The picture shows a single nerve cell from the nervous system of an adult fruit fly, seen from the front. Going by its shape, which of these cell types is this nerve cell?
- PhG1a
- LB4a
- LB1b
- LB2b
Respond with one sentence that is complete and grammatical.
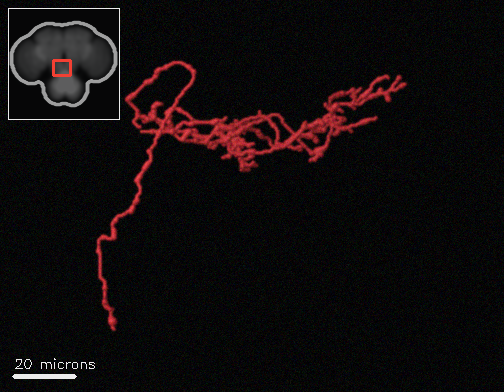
The nerve cell here falls under cell type PhG1a.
